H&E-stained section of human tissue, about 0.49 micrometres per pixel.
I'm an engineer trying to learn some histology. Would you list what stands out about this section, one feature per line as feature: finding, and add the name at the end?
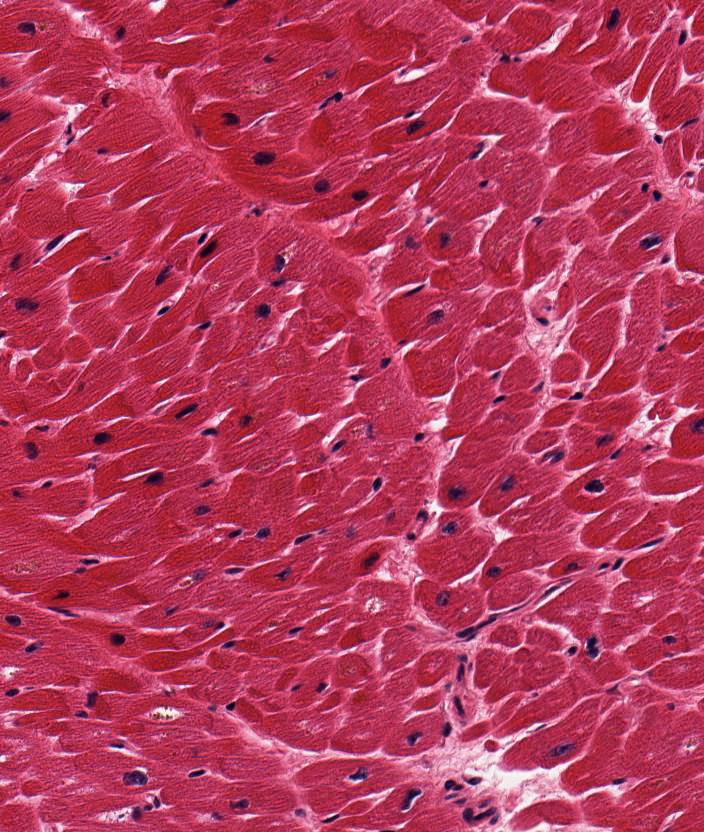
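Fibre orientation: lengthwise and oblique on left; many on right cut across as rounded profiles
Branching: fibres branch and join neighbours, not separate parallel cylinders
Granules: small, golden-brown, in pale zones beside some nuclei
Nuclei between fibres: thin, dark, elongated; most plentiful in pale band near lower centre
Name: left ventricle of the heart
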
